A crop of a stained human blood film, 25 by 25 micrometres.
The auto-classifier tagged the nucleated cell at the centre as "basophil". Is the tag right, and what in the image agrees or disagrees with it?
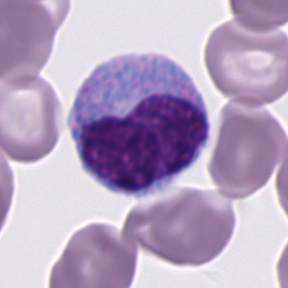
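Not a basophil, no: this is a monocyte. The nucleus shows clearly as a kidney shape, notched in its upper edge.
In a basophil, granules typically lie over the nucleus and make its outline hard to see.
Here the granules are fine and pinkish-lilac, just scattered through the cytoplasm.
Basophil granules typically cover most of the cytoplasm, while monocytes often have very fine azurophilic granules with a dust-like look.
Size won't settle it: about 12 micrometres across is within a basophil's usual range.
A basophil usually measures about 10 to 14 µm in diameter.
No nucleolus shows, and the nucleus sits low in a round, smooth cell.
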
